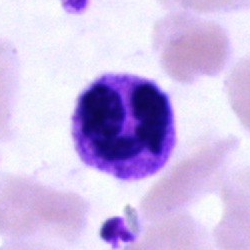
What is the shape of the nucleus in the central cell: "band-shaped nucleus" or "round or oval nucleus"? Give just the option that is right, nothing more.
Band-shaped nucleus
